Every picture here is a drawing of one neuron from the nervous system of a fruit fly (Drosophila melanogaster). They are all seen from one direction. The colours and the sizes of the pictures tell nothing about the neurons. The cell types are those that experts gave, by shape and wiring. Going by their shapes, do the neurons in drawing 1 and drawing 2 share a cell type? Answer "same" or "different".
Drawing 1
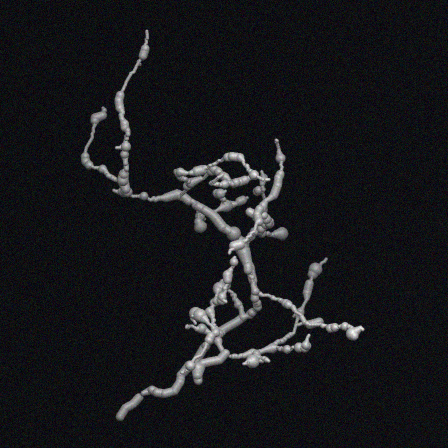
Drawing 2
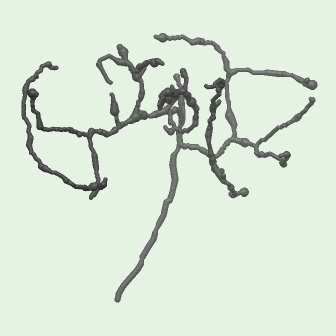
same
